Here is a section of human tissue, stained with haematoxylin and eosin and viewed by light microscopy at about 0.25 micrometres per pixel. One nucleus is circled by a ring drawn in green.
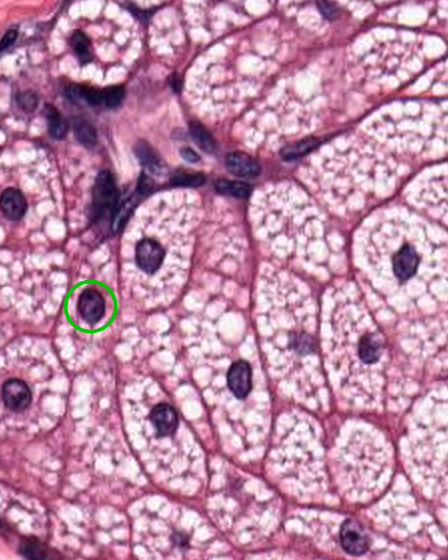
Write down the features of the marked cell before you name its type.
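The nucleus is round to slightly oval with a smooth outline and stains dark purple. The nucleus is a little smaller than the nucleus of the foamy cell just up and to its right. The cytoplasm is pale and foamy, filled with many small clear bubbles separated by thin pink strands. It lies packed side by side with similar foamy cells, each bounded by thin pink borders. It is a sebaceous gland cell.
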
